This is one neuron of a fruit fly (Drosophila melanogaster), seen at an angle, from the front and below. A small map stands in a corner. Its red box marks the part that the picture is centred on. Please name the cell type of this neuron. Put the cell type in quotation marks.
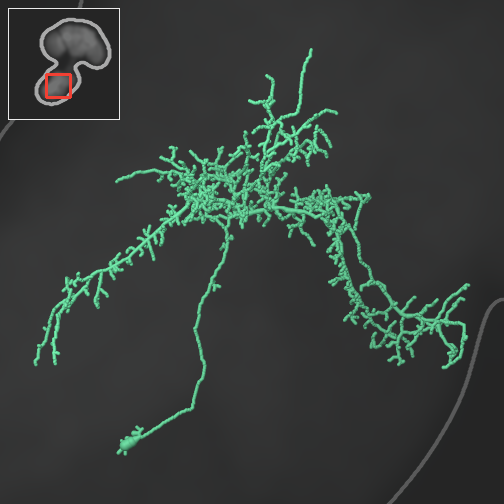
"IN12B018"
